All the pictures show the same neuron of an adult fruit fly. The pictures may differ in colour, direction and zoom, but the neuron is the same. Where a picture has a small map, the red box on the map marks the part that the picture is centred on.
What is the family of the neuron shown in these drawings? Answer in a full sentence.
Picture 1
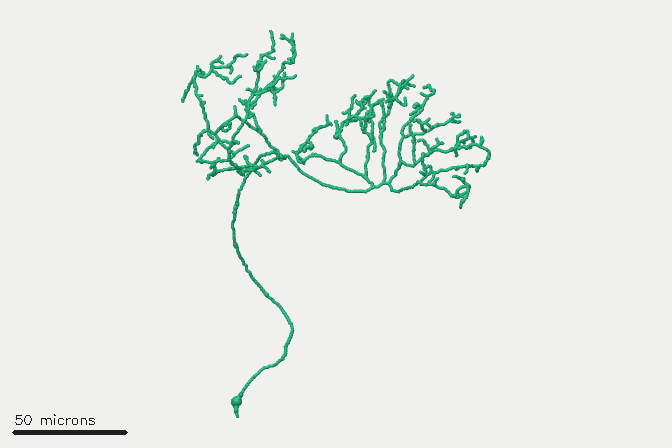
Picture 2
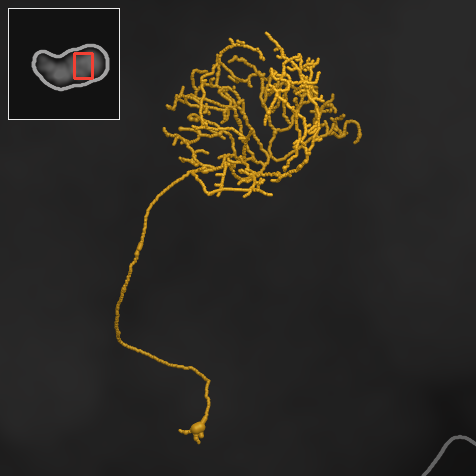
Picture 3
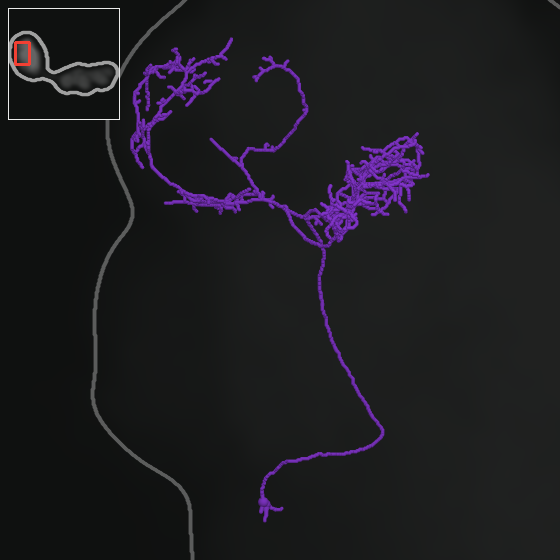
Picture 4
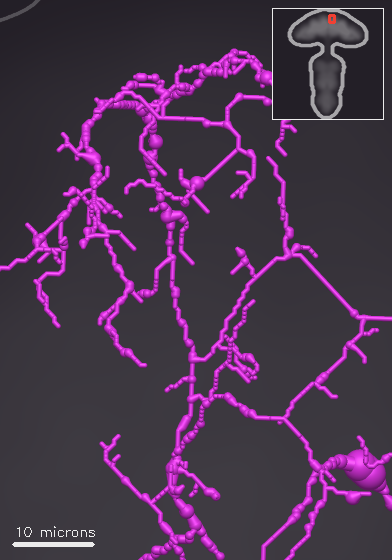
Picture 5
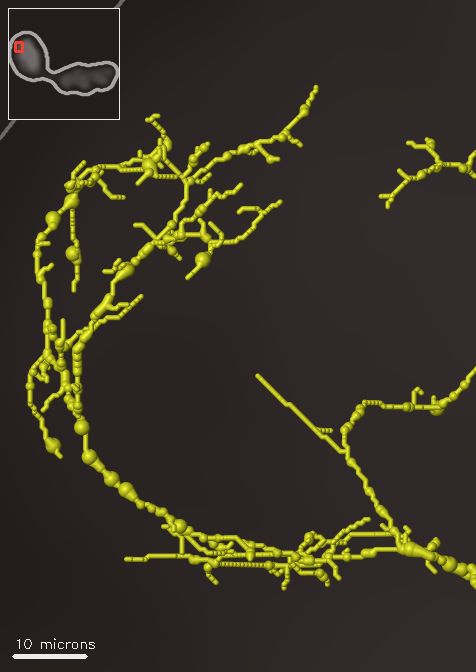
The family is hemilineage LALv1_dorsal.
